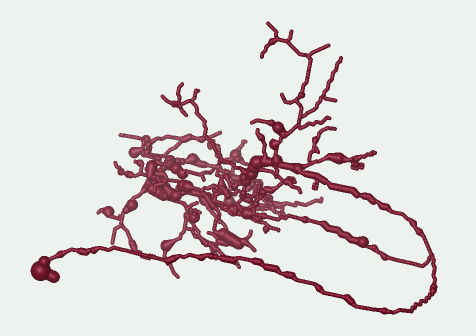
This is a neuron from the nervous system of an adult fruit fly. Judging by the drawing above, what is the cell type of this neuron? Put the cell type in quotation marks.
"LHAV4e7_b"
